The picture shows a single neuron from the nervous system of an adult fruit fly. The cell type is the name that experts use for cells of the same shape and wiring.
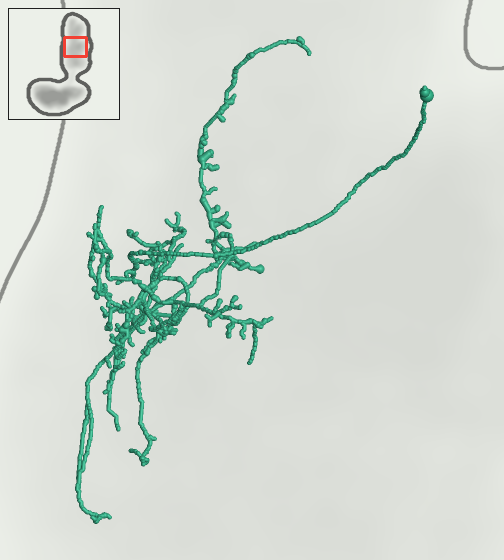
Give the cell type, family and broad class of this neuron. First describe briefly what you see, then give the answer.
Its cell body lies at the upper right of the picture. Dozens of branch ends can be seen. The cell type is IN06A054. Its family is hemilineage 06A. This is a nerve-cord intrinsic neuron.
